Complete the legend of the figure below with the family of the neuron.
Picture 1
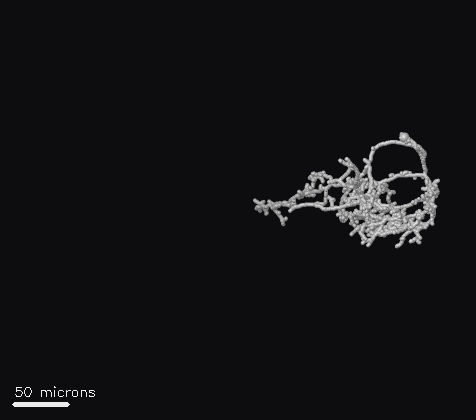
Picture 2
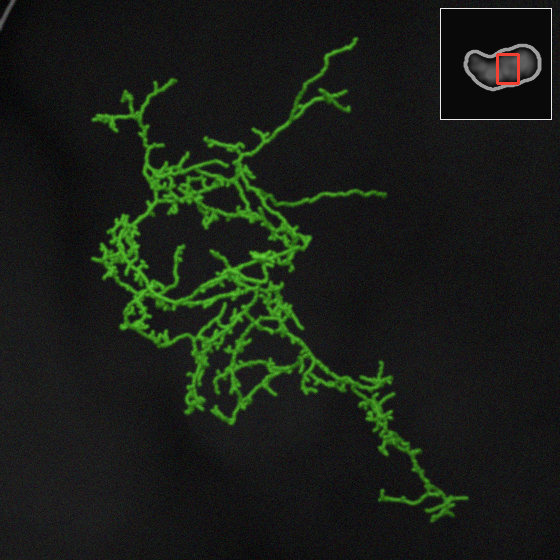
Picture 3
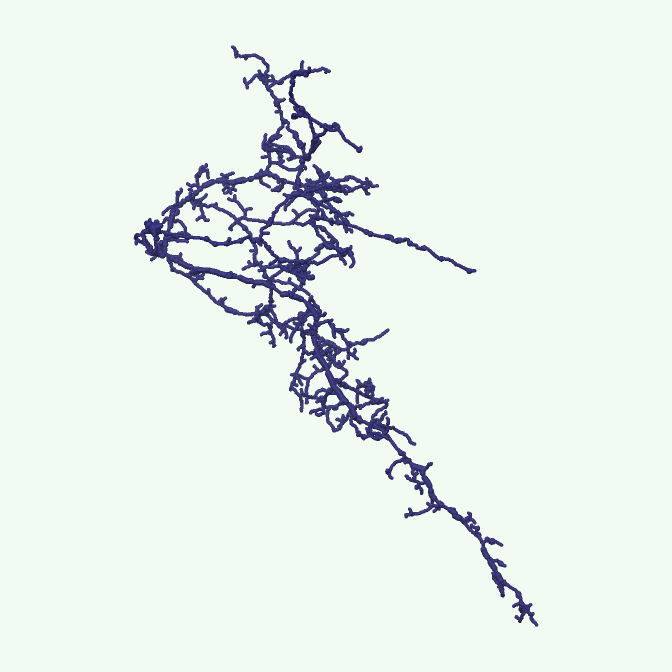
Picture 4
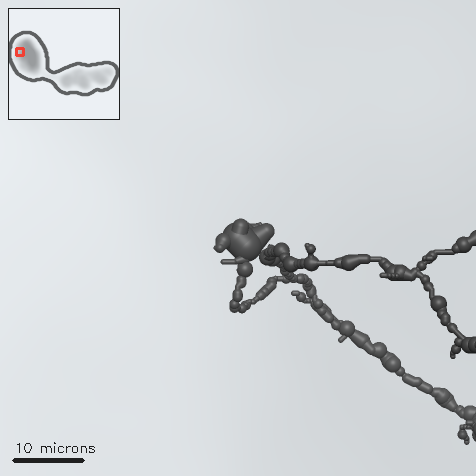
hemilineage VLPa1_lateral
